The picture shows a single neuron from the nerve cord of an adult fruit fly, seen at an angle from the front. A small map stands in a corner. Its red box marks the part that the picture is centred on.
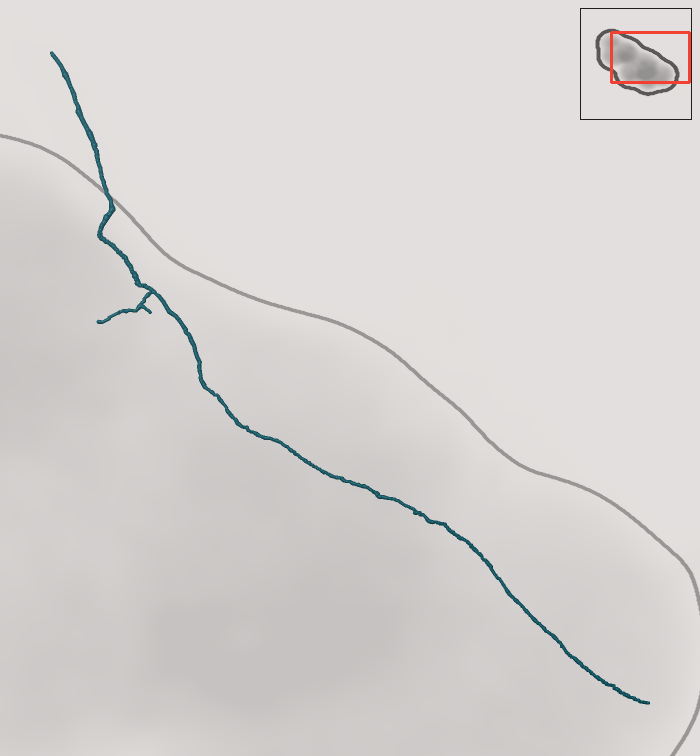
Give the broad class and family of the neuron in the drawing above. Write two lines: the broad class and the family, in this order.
sensory neuron entering the nerve cord
class mechanosensory proprioceptive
